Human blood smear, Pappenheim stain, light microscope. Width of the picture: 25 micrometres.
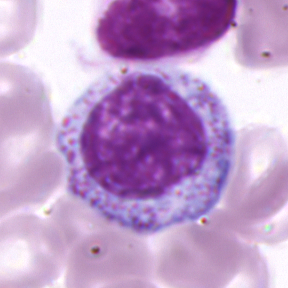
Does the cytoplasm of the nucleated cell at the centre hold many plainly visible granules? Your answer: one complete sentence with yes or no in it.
Yes, within its cytoplasm there are many visible granules.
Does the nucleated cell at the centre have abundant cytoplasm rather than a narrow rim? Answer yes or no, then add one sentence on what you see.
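No. The nucleus fills most of the cell.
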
